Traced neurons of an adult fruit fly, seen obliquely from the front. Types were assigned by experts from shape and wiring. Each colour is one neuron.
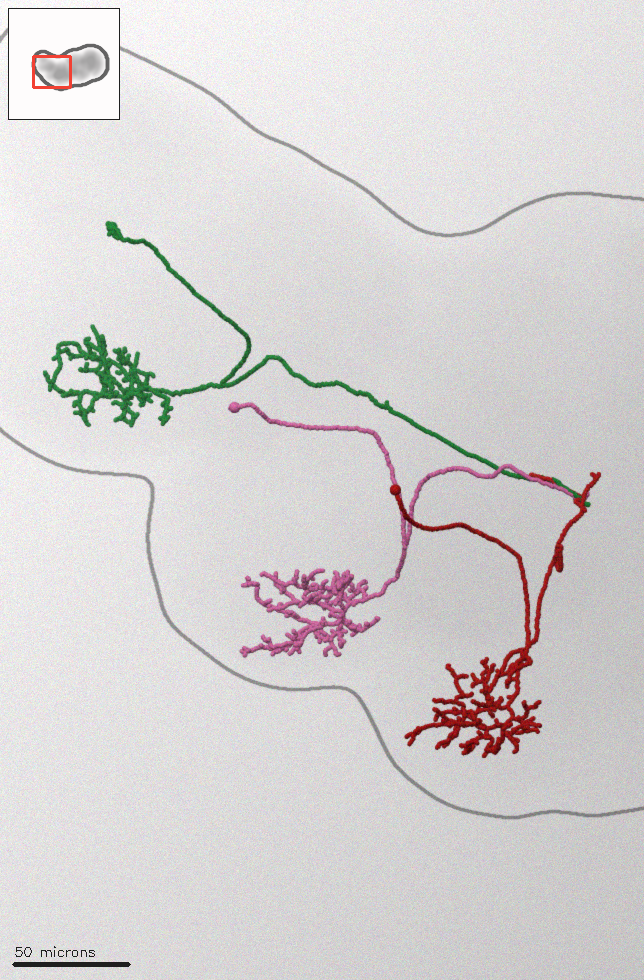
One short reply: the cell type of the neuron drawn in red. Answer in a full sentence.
The cell type is IN23B063.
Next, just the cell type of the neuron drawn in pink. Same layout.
The cell type is IN23B085.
